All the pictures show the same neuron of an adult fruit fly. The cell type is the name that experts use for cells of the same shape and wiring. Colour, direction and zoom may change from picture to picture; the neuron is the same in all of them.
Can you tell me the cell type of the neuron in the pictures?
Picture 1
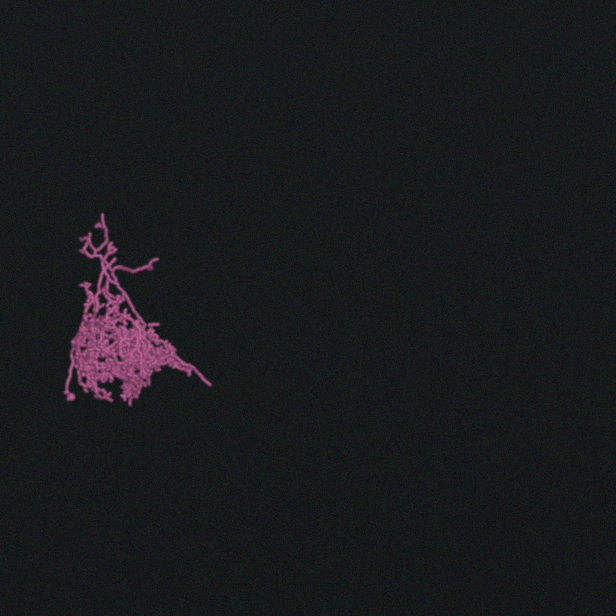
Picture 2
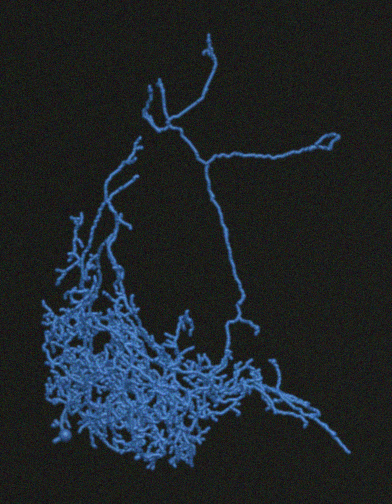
AVLP101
